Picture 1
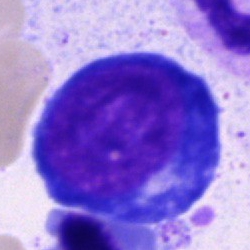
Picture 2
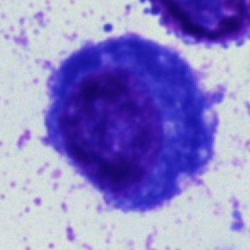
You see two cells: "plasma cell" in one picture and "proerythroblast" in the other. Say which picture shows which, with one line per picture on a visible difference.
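Picture 1: proerythroblast. The cytoplasm forms a narrow rim around the nucleus.
Picture 2: plasma cell. The cytoplasm forms a broad rim that is widest on the upper right side of the nucleus.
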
